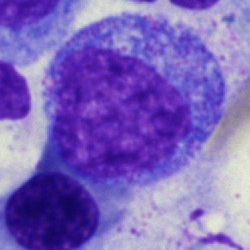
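Promyelocyte sitting centrally in this marrow smear: the nucleus lies off-centre toward the lower left, and the chromatin is finely stippled, not coarsely clumped. The cytoplasm rim is widest on the upper right, with fine pink-purple granules scattered through it.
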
